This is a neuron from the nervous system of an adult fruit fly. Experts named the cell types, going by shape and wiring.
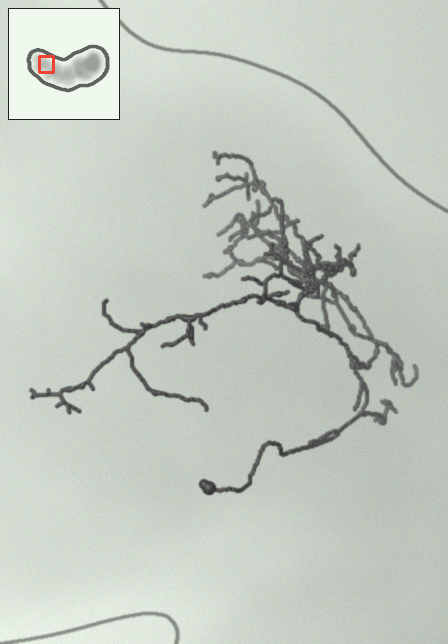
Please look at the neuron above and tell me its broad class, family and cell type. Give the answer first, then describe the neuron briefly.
Its broad class is nerve-cord intrinsic neuron. The family is hemilineage 16B. It is of cell type IN16B096. Its cell body lies at the bottom of the picture. The picture shows dozens of branch ends.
